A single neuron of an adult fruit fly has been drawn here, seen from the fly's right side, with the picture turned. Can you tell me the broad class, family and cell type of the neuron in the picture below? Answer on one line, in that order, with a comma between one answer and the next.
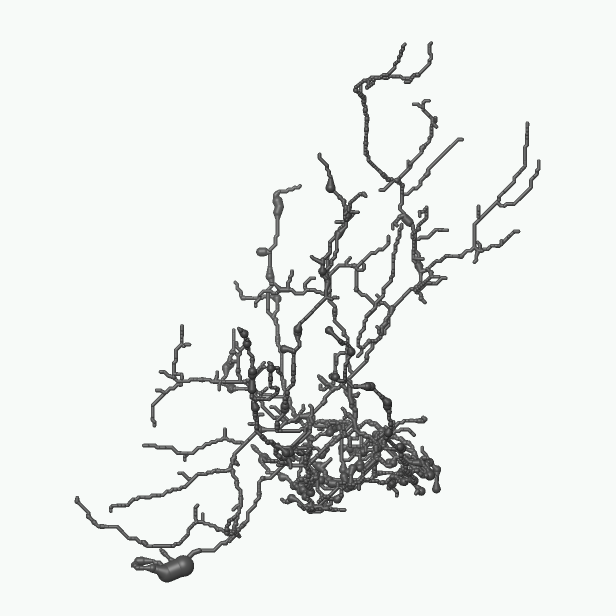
central-brain intrinsic neuron, hemilineage SMPad1, SMP093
